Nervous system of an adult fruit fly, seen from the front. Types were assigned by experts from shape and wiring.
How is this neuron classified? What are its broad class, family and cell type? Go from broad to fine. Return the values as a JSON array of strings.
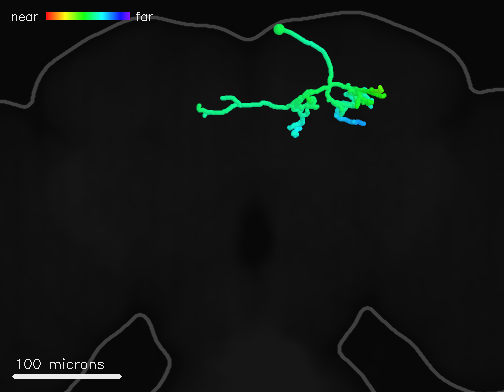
["central-brain intrinsic neuron", "hemilineage SMPp&v1_posterior", "CB3187"]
